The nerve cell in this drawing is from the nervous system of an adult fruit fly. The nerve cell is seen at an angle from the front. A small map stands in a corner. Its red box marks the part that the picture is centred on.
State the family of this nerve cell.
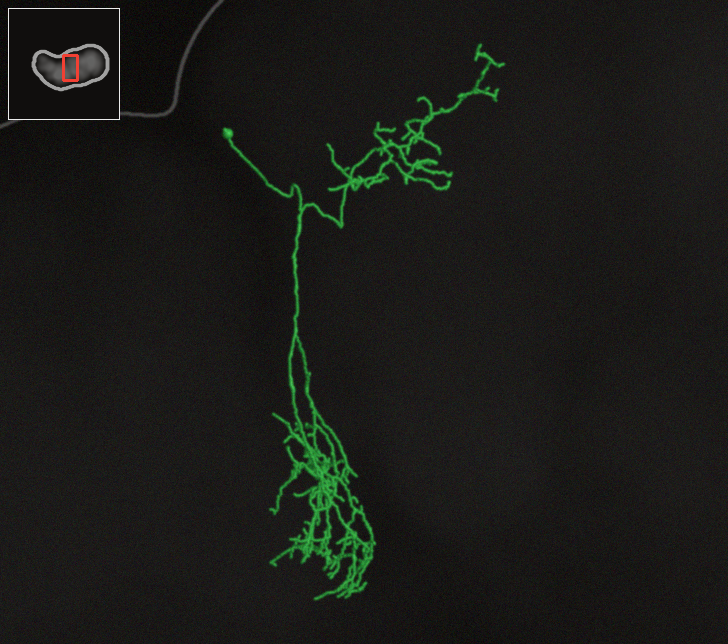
hemilineage VPNp&v1_posterior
